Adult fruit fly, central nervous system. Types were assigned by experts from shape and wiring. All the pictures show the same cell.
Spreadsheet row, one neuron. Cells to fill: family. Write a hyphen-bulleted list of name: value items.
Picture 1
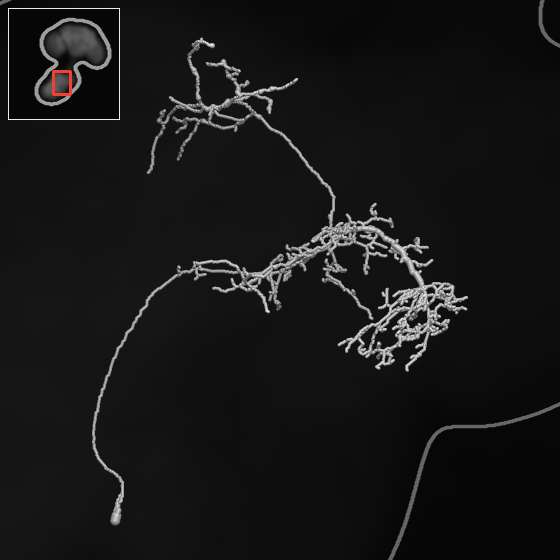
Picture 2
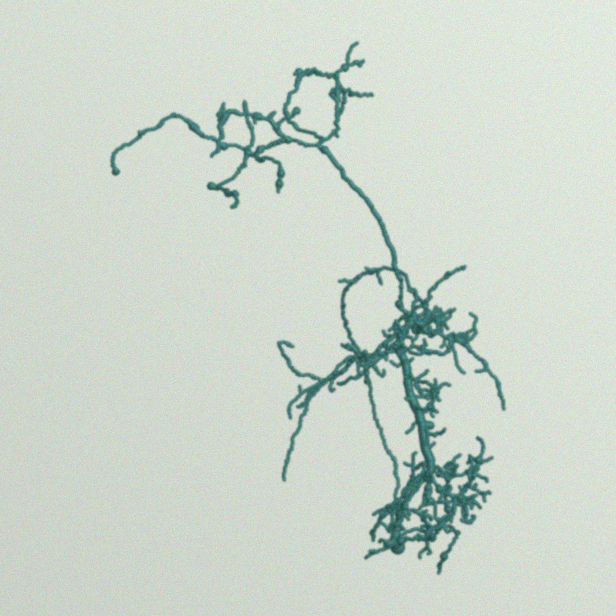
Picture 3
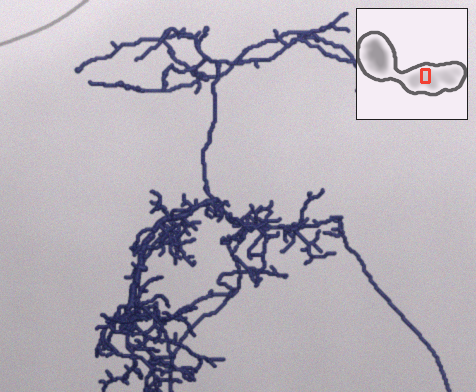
- family: hemilineage 06B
